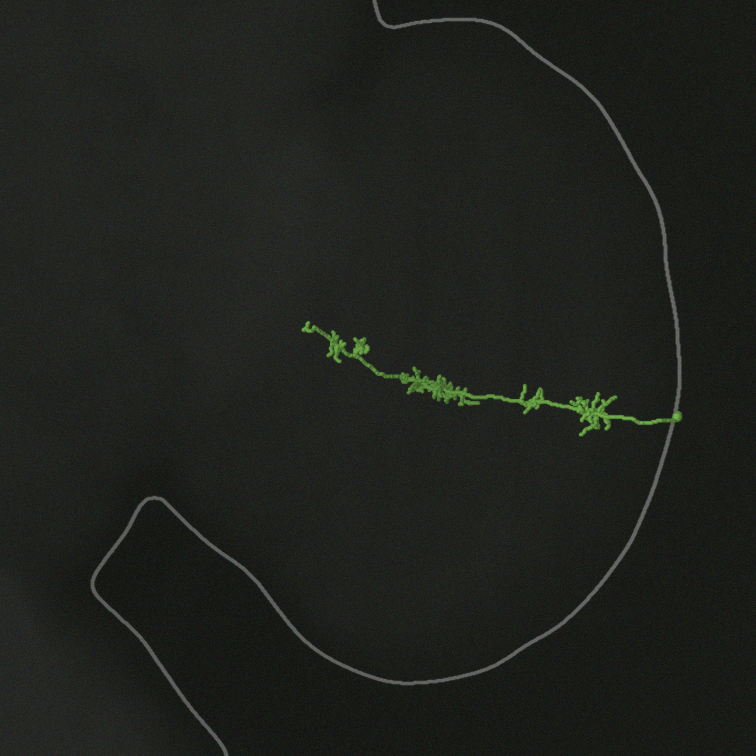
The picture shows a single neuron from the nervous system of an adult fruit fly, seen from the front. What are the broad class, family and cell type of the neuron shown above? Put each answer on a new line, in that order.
optic-lobe intrinsic neuron
TmY
TmY4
